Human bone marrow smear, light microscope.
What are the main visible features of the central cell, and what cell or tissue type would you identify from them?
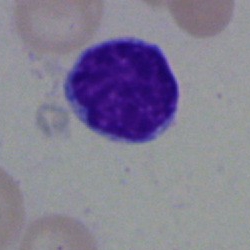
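Look first at the chromatin: dark purple and clumped, with small paler spots between the clumps. You will not see a distinct nucleolus. The cytoplasm is just a very thin rim, best seen at the lower left edge, and holds no granules. This is a lymphocyte.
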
